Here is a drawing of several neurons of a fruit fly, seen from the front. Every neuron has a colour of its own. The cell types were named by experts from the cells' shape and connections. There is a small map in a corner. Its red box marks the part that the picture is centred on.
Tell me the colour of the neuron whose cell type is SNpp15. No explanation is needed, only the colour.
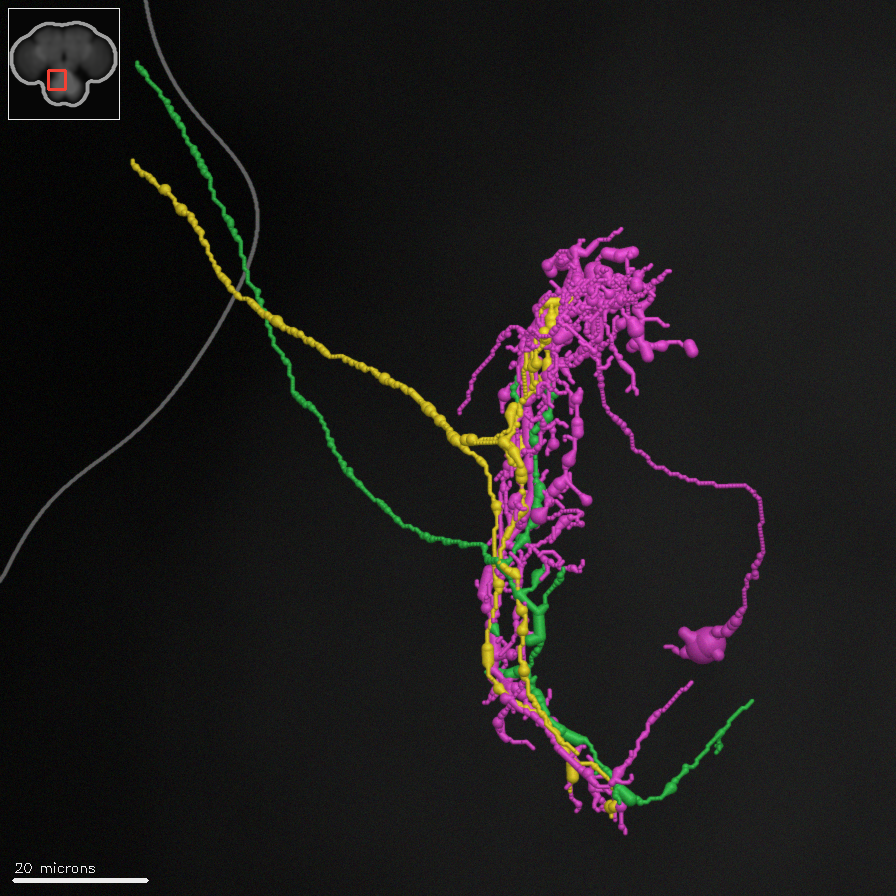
green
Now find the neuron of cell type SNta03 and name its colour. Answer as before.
yellow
